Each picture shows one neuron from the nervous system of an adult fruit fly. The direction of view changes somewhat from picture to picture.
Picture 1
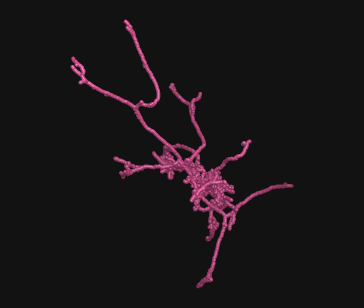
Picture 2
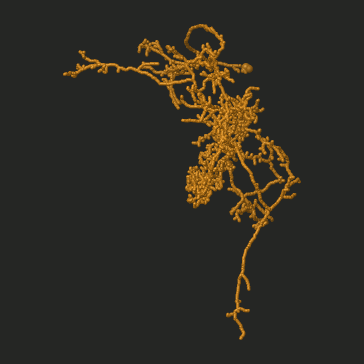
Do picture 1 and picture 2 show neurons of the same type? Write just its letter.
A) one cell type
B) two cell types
B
